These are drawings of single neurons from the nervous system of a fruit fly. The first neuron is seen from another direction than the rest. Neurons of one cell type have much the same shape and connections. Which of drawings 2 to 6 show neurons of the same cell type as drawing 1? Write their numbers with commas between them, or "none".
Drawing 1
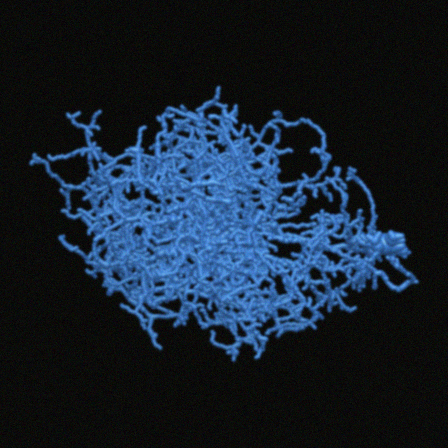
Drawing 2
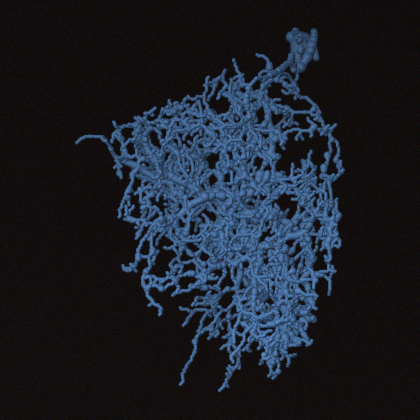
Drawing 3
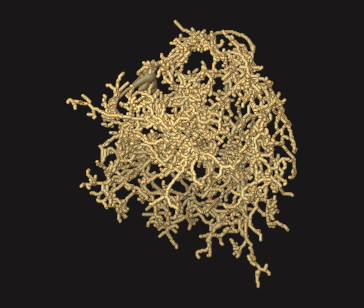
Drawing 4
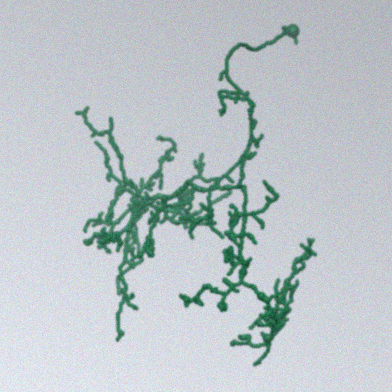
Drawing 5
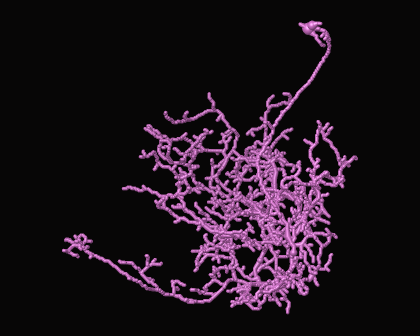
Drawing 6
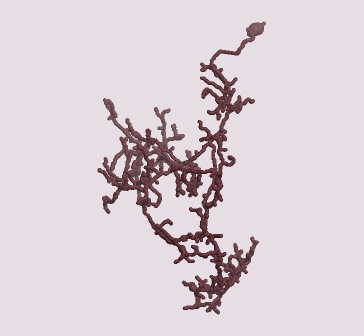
2, 3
